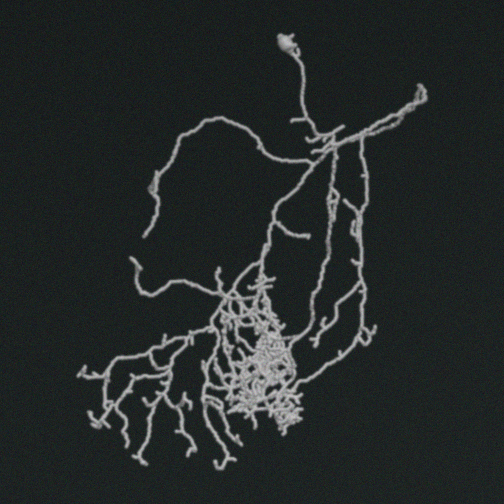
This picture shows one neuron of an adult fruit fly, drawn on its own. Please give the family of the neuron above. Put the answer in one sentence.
The family is MeLo.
